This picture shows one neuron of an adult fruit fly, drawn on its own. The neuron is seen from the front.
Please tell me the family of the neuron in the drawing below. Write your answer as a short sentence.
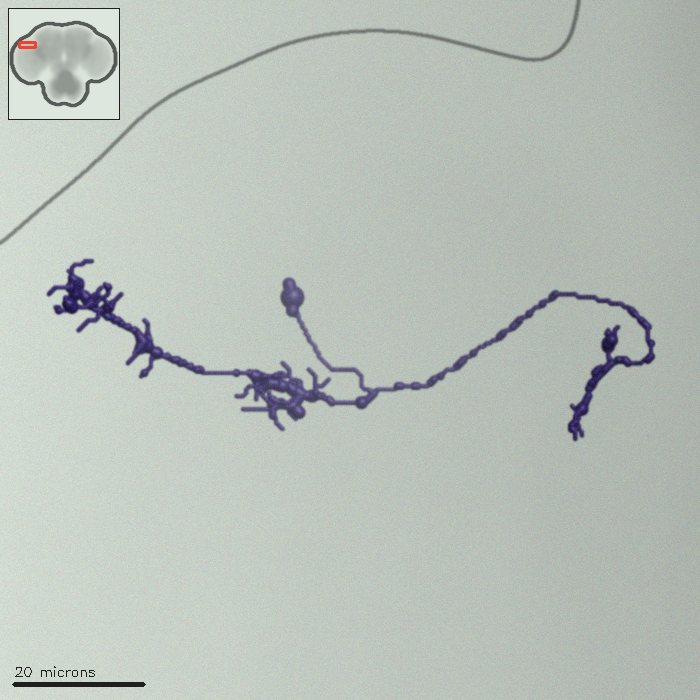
The family is T.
